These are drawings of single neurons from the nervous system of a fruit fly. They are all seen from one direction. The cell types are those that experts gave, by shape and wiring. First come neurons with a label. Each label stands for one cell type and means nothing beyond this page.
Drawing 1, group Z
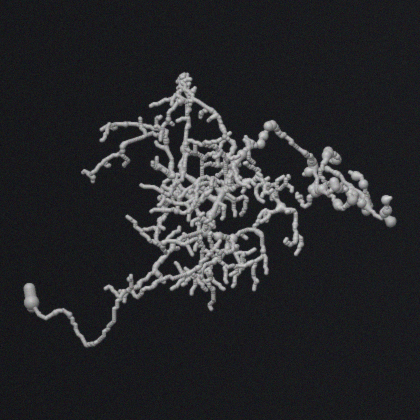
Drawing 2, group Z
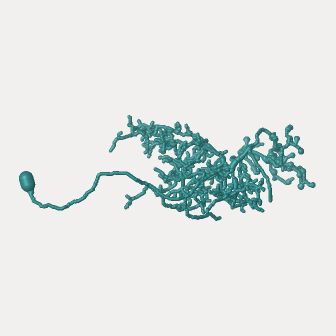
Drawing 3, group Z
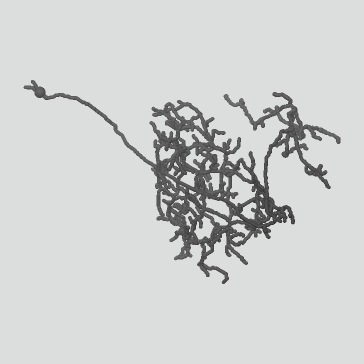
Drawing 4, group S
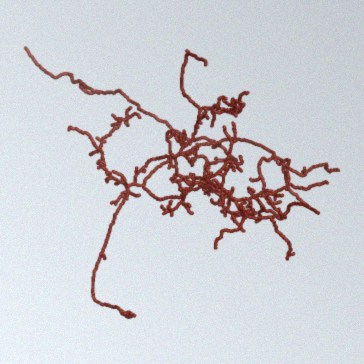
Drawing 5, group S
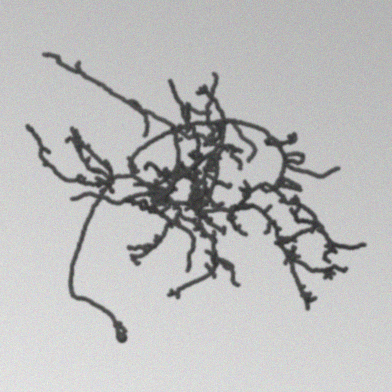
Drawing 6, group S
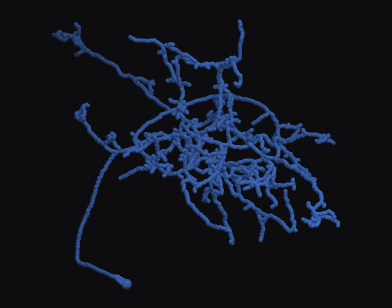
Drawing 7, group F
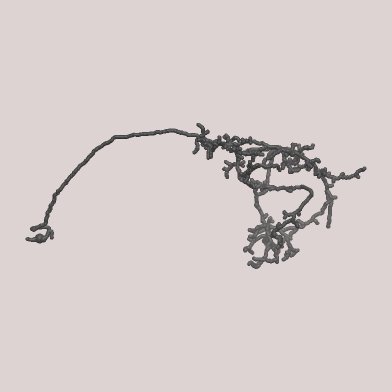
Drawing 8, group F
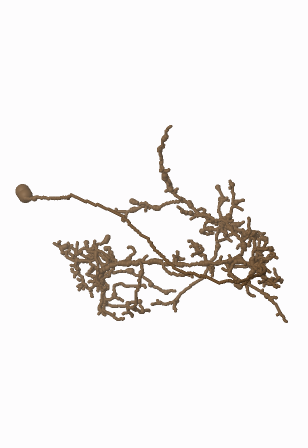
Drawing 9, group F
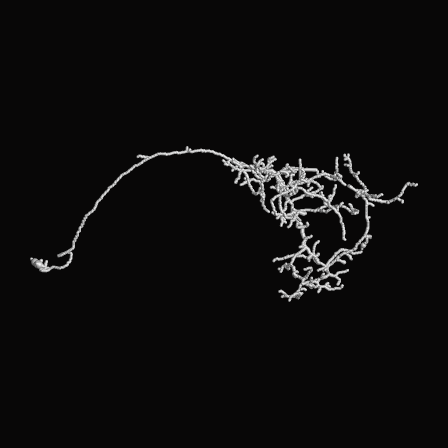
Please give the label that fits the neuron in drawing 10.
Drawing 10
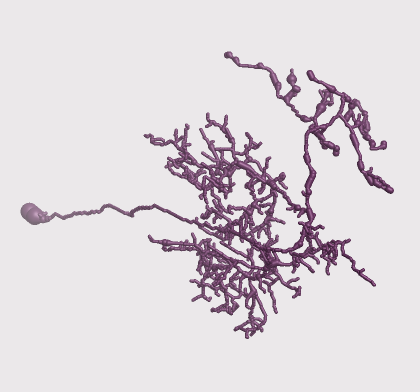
group Z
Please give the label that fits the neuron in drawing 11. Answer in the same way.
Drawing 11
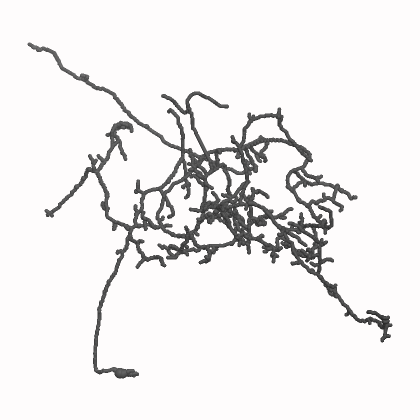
group S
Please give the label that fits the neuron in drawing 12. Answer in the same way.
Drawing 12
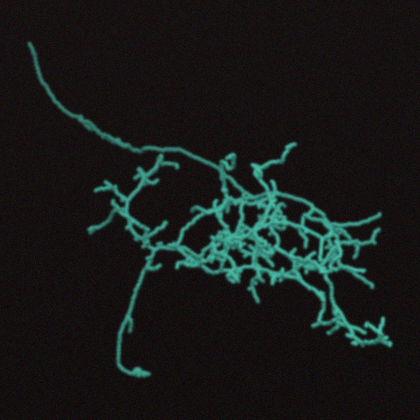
group S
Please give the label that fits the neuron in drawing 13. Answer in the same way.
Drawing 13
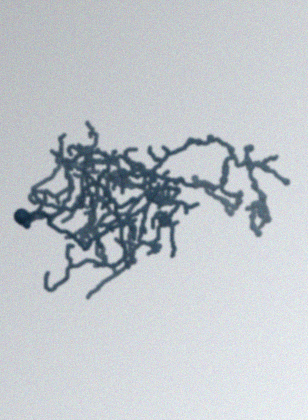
group Z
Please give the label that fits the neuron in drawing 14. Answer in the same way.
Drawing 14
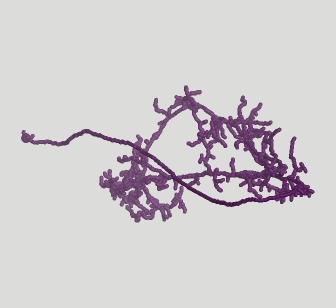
group F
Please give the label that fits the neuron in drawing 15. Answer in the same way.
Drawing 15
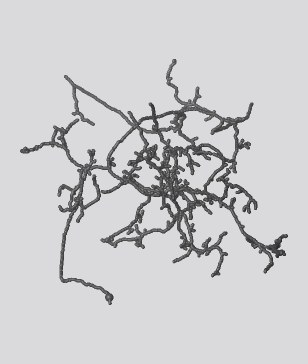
group S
